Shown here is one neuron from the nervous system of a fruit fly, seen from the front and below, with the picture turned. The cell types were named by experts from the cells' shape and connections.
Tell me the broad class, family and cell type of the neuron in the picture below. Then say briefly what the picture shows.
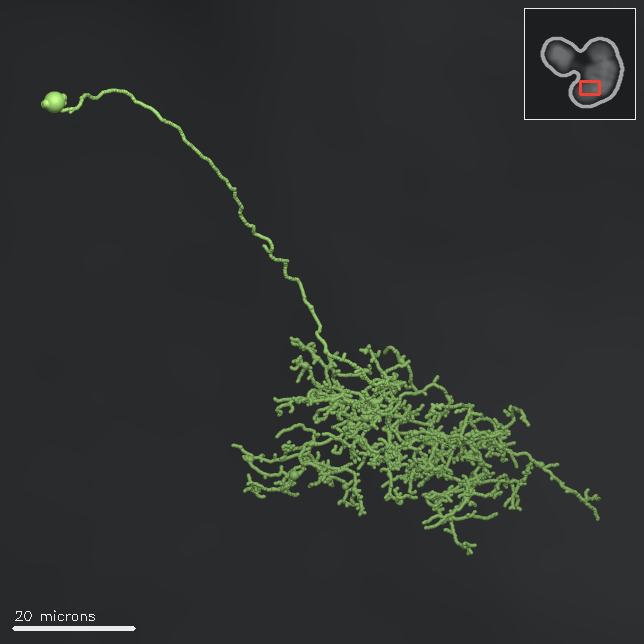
Its broad class is optic-lobe intrinsic neuron. The family is Li. Its cell type is Li20. The cell body is at the upper left of the picture. By the scale bar it is about 95 microns wide in this view. Dozens of branch ends can be seen.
